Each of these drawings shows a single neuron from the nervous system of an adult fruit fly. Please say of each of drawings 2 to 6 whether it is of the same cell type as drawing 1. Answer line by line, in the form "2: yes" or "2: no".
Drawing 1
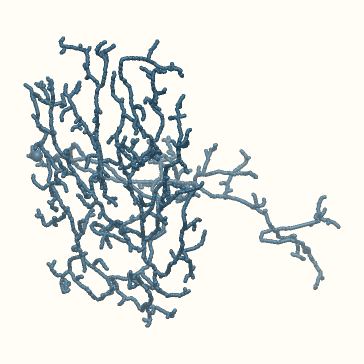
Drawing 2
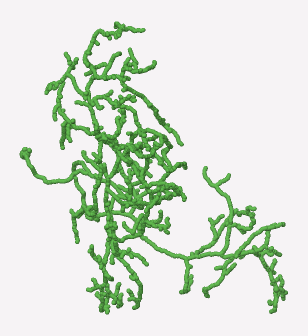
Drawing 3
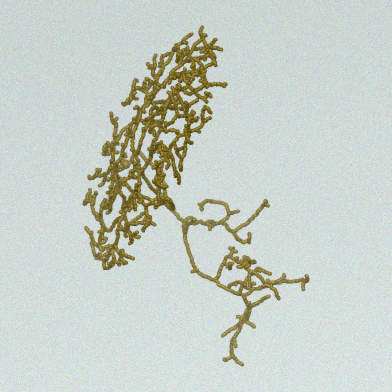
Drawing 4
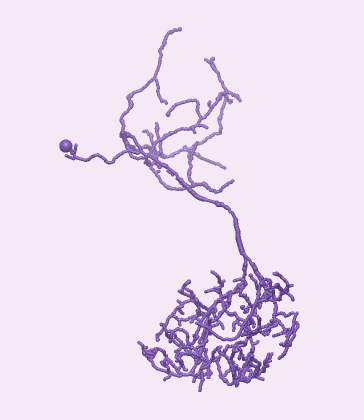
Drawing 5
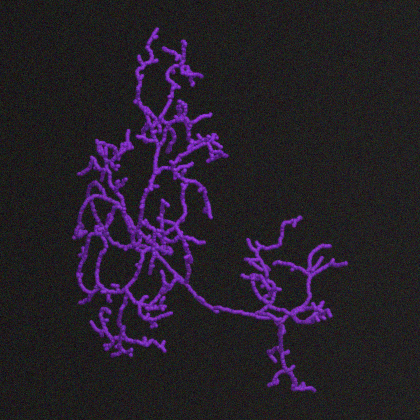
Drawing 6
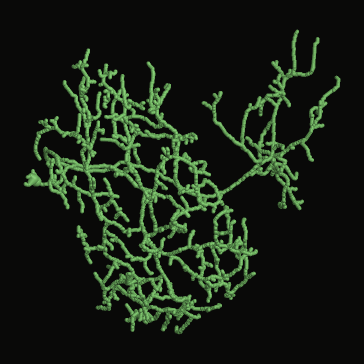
2: yes
3: yes
4: no
5: yes
6: yes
